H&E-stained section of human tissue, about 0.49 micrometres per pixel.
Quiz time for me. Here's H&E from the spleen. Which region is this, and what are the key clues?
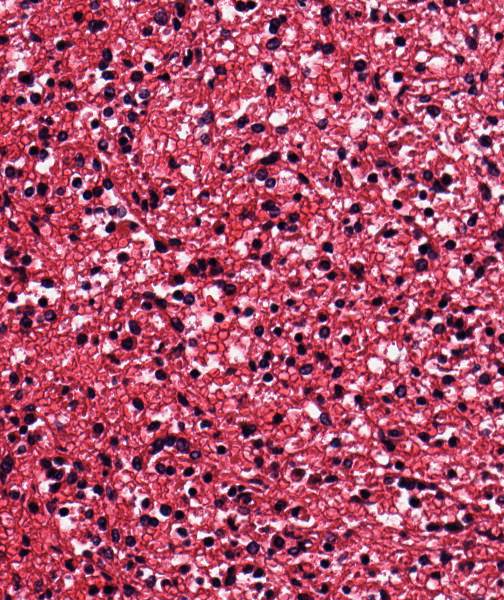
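It's red pulp, mainly because the whole field is intensely red, with eosin winning over haematoxylin.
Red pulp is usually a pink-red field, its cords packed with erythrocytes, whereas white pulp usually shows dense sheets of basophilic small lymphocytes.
The cells form a diffuse, uniform sheet with no glands, follicles or other organized units. The nuclei scattered through it are round and dense, with hardly any cytoplasm visible around them. Small irregular clear white spaces are dotted between the cells.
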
